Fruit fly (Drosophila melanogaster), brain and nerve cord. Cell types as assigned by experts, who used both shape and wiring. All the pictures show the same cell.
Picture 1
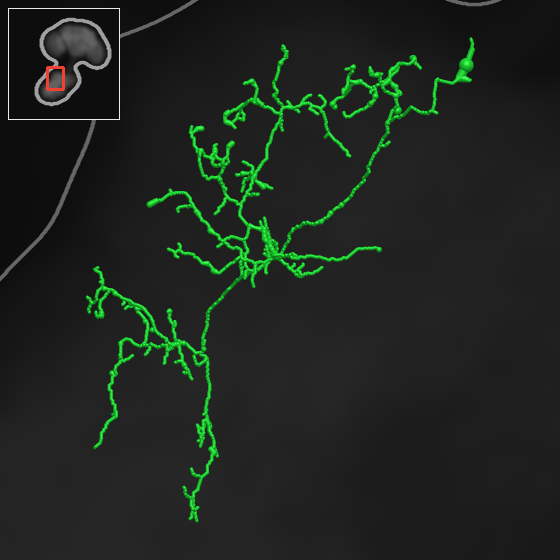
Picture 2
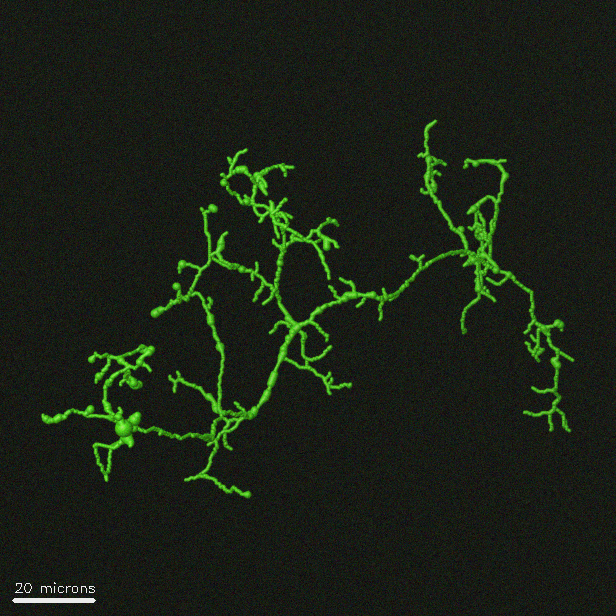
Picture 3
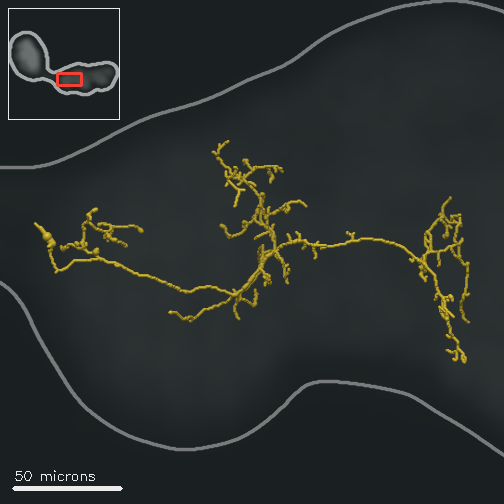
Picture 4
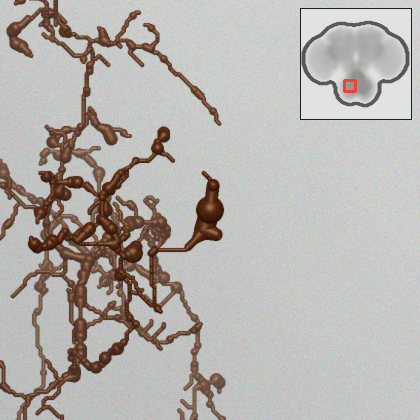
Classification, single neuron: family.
hemilineage 16B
